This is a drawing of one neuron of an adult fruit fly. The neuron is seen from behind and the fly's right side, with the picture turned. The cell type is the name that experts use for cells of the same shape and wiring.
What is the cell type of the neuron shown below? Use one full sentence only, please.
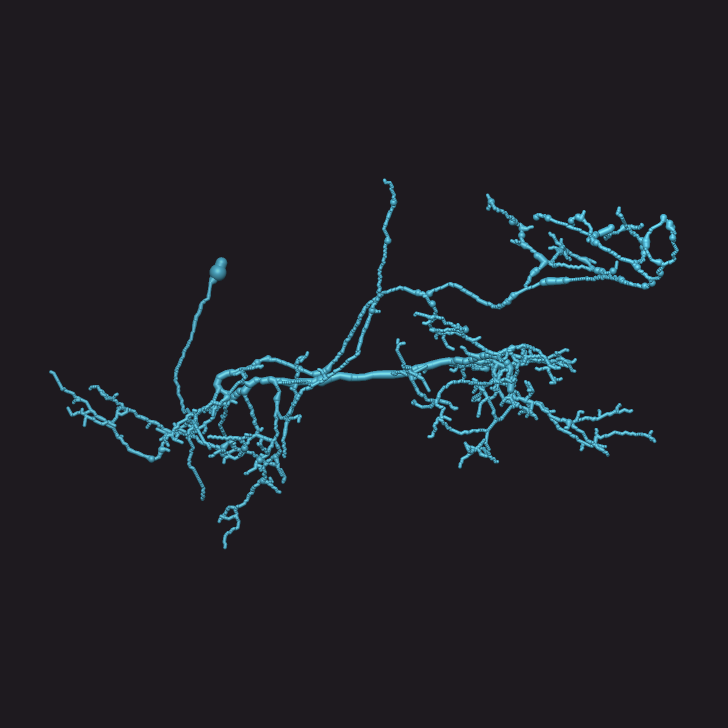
The cell type this neuron represents is LAL029_a.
